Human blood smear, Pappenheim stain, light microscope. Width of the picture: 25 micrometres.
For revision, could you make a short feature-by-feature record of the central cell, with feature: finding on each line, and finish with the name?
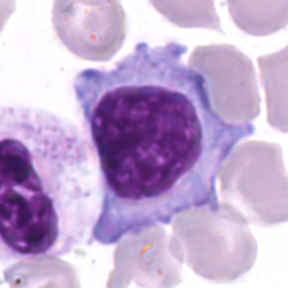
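Outline: irregular, with several pointed projections
Right side: one pointed projection extends outward
Nucleoli: none distinct
Cytoplasm: pale blue, deeper blue toward the cell edge
Cell: plasma cell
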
